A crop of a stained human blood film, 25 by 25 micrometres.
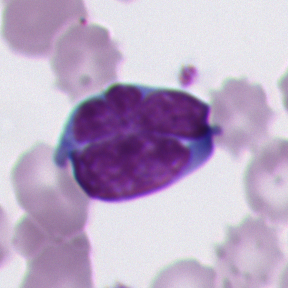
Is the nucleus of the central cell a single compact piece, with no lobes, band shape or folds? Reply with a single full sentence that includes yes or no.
No, this cell has a lobed nucleus rather than a single undivided one.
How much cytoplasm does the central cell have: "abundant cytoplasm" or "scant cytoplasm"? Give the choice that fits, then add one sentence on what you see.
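Scant cytoplasm. The nucleus fills almost the whole cell, leaving only a narrow rim of cytoplasm.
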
